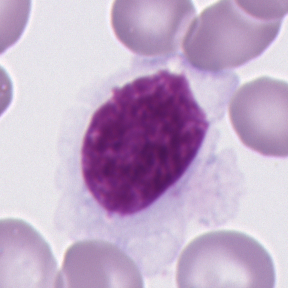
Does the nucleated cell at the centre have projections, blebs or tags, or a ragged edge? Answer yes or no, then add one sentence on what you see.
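Yes. The outline of the cell is irregular and ragged.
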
